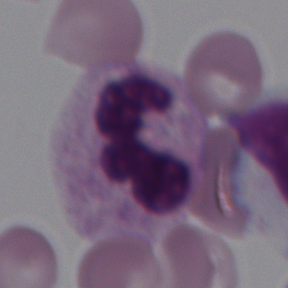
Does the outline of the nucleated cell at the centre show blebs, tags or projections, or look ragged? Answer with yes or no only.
No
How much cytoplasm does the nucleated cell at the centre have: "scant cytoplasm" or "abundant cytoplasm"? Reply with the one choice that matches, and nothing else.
Abundant cytoplasm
